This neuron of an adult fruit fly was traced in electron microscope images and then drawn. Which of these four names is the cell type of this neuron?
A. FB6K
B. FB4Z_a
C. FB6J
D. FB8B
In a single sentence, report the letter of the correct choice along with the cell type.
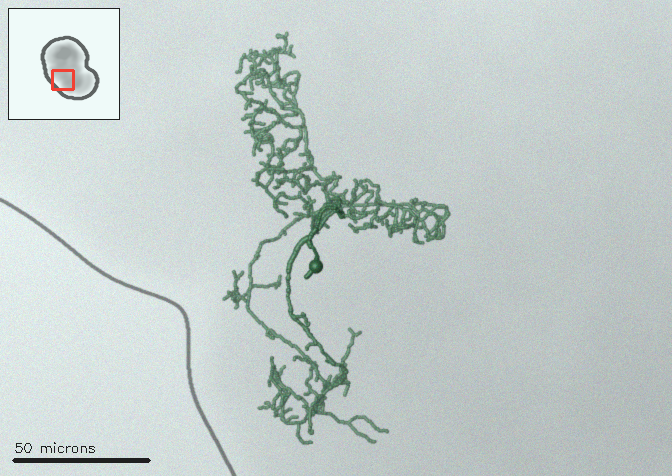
The cell type of the neuron is FB6K, listed as option A.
